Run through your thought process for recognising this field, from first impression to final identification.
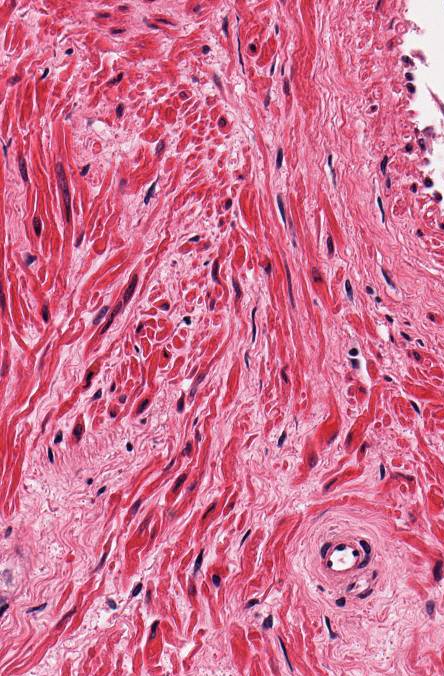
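Fibromuscular stroma makes up this field from edge to edge. Strongly eosinophilic spindle-cell bundles are separated by paler pink fibrous stroma, and they're cut in different planes, with rounded cross-cut profiles gathering in the upper centre.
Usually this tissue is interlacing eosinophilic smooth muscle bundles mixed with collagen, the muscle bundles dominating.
Here the nuclei are elongated and dark, in abundant deep red cytoplasm.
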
